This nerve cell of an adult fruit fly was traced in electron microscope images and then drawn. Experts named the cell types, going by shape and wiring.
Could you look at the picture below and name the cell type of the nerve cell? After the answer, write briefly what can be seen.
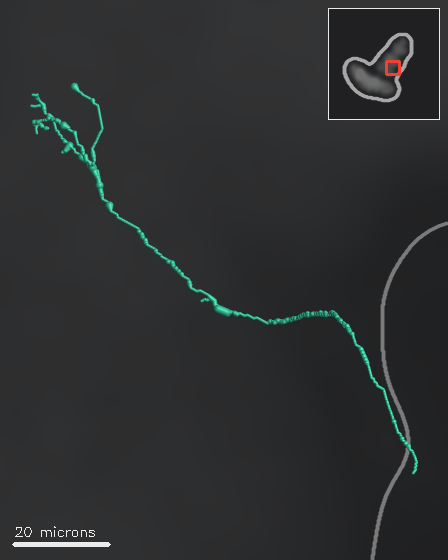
Its cell type is WG1. Its broad class is sensory neuron entering the nerve cord. No cell body is drawn. By the scale bar it is about 80 microns tall in this view. It has a dozen or fewer branch ends.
